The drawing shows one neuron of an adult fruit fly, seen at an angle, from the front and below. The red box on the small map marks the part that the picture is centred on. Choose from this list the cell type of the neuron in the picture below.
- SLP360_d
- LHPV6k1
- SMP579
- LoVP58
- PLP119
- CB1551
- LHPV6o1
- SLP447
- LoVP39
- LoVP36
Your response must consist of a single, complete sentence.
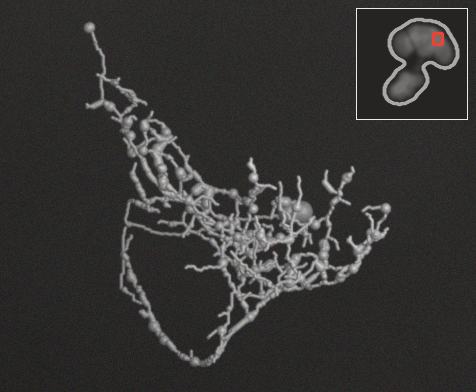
Typed by cell type, the neuron is LHPV6k1.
